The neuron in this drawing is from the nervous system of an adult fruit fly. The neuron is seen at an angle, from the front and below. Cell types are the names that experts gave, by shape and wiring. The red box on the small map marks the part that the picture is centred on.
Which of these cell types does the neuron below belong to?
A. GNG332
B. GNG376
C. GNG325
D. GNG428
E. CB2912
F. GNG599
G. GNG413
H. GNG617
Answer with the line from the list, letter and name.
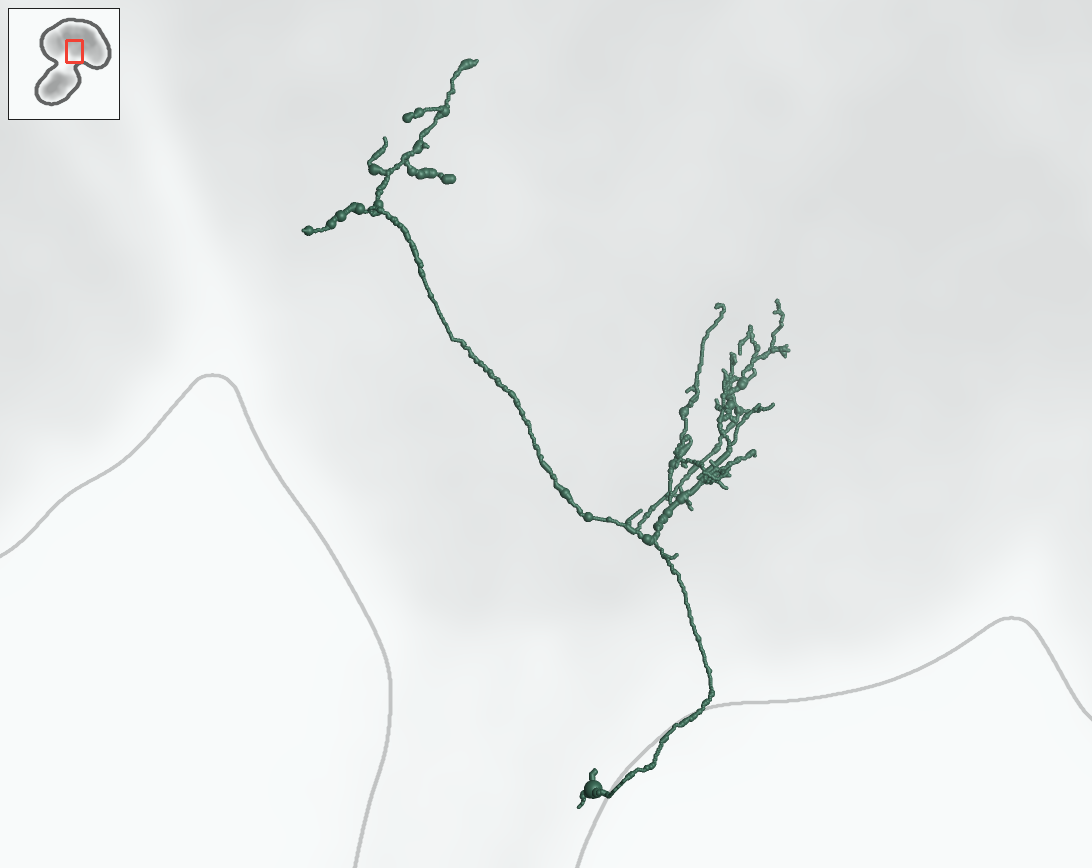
B. GNG376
